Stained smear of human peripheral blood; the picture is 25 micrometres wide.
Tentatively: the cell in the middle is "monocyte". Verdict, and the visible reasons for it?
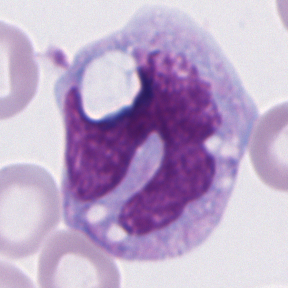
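Two features decide the matter: the deeply folded, horseshoe-like nucleus curving round a pale area of cytoplasm, and the clear vacuoles in the cytoplasm.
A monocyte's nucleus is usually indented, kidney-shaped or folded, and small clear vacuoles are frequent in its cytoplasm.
The name monocyte fits.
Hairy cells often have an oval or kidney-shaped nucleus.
A fold this deep, into a horseshoe, goes with monocyte rather than hairy cell. The vacuoles are one large clear vacuole at the upper left, pressing into the nucleus, and several smaller ones elsewhere. The cytoplasm is abundant, pale grey-blue and dusted with fine pinkish-violet granules.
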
